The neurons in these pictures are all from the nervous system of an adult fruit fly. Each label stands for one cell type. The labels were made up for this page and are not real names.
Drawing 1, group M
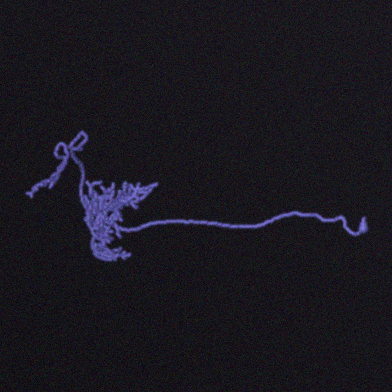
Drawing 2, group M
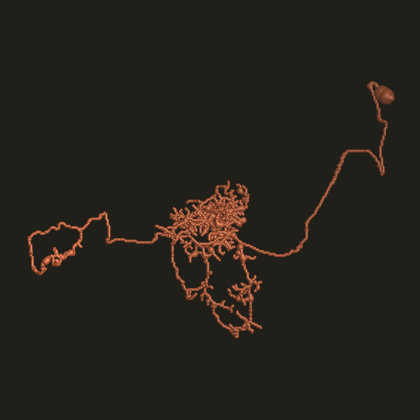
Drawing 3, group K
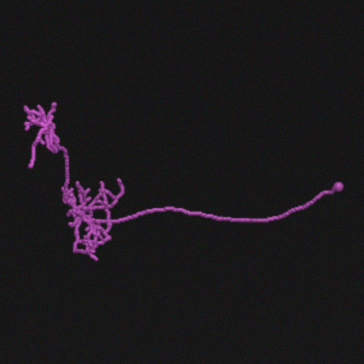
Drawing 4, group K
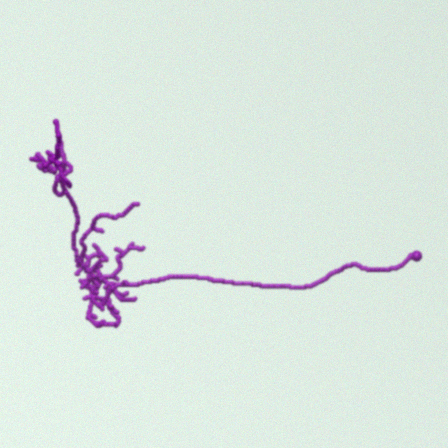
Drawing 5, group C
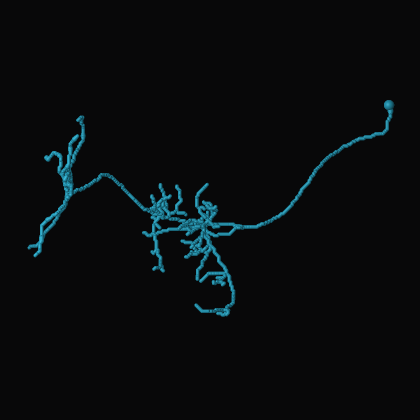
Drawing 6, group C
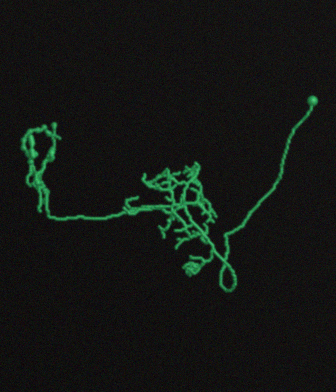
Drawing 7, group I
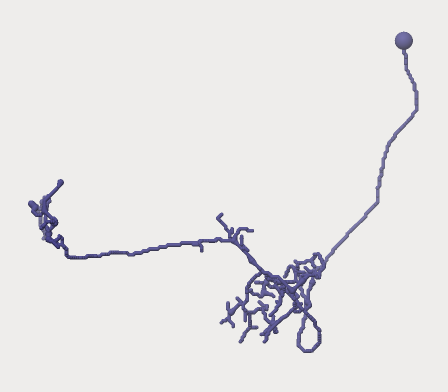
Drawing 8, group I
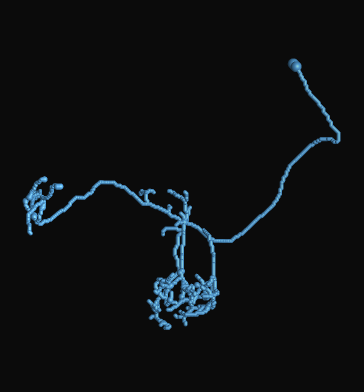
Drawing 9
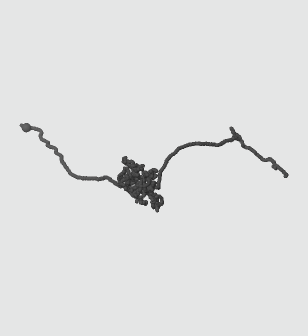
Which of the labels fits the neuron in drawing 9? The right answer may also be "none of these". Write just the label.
group M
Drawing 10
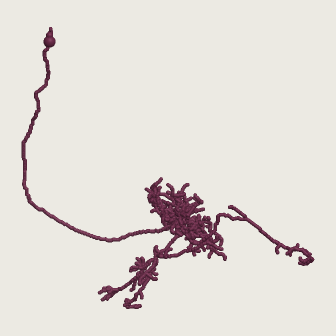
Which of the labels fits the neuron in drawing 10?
group M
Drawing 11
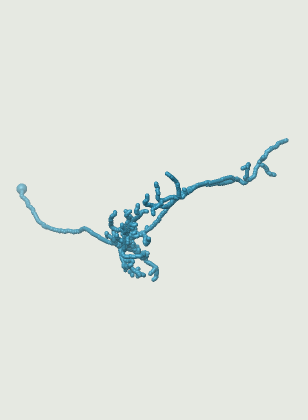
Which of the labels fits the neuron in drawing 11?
group K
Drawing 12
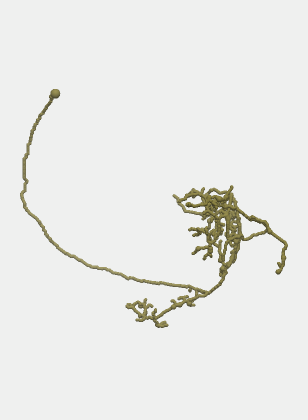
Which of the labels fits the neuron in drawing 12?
none of these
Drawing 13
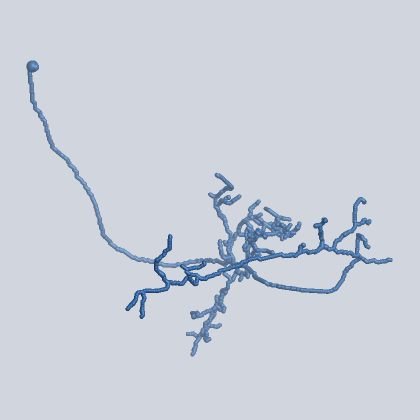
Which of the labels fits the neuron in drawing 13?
none of these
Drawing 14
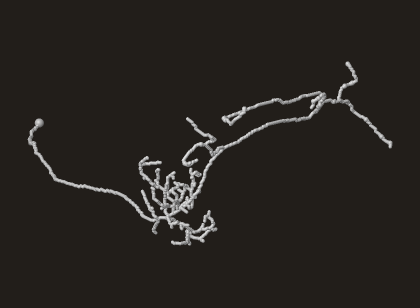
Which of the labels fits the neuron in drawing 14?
none of these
